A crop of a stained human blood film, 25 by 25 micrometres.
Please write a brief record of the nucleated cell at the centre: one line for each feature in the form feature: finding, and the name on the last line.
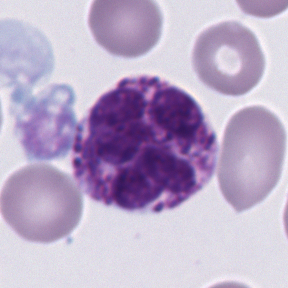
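Outline: round, smooth
Granules: coarse, dark purple
Distribution: most crowded along the cell rim
Nucleoli: none seen
Identification: basophil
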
